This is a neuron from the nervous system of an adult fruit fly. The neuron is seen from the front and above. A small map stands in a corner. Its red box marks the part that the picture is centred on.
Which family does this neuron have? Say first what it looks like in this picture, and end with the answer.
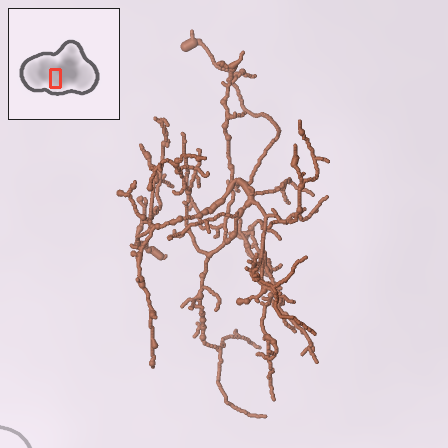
Its cell body lies at the top of the picture. Dozens of branch ends can be seen. This is a nerve-cord intrinsic neuron. Its family is hemilineage 21A.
